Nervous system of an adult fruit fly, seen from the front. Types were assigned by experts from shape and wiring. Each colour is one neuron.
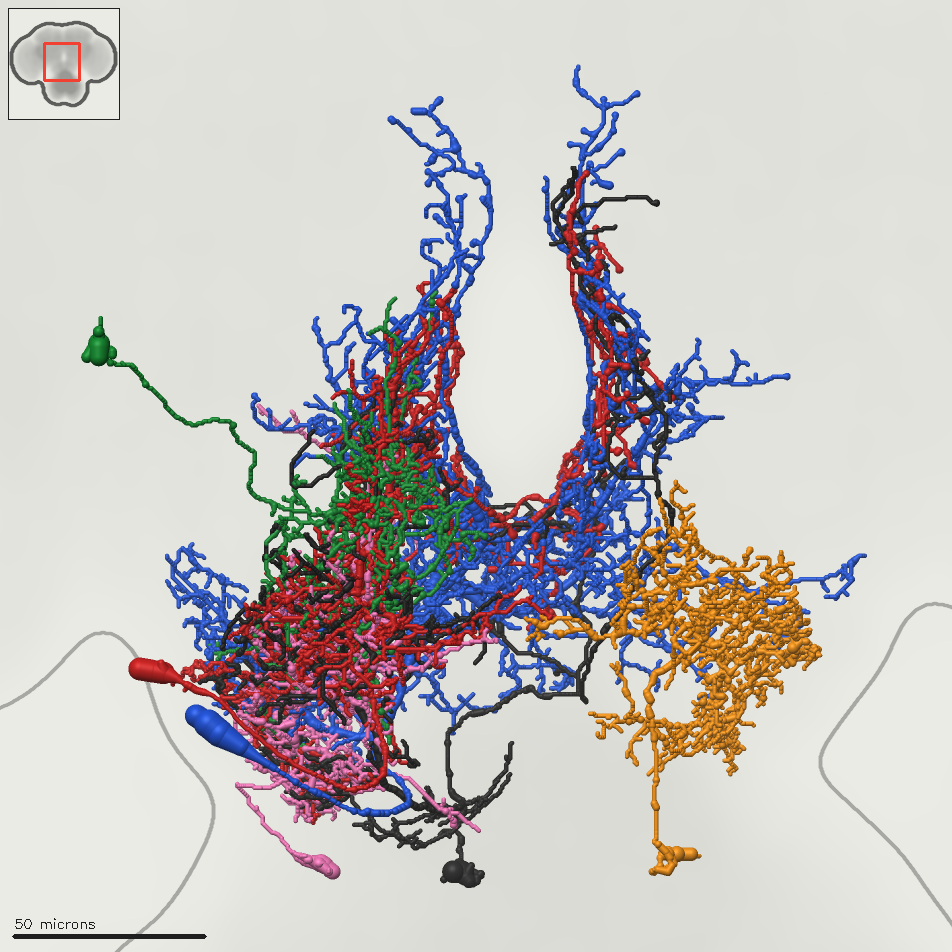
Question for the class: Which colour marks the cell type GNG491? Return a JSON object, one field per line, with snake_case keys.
{
 "colour": "black"
}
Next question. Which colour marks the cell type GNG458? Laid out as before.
{
 "colour": "red"
}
